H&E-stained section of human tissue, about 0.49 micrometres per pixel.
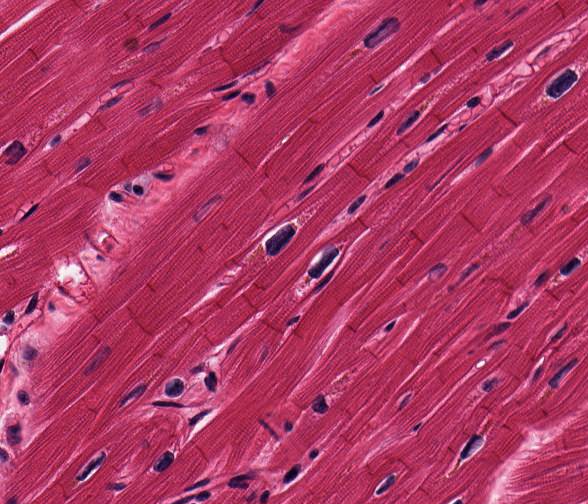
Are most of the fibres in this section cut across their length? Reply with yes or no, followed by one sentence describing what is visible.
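No. The fibres show fine, regular cross-striations along their length.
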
